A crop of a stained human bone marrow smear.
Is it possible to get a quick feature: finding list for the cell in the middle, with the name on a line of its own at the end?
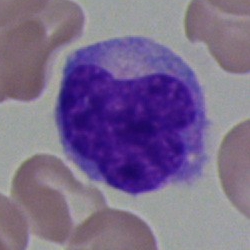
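Outline: roughly round, the edge slightly ragged
Notch: a shallow one in the upper edge of the nucleus
Chromatin: coarse and clumped, dark purple
Cytoplasm: pale lilac-blue, widest above the nucleus
Identity: monocyte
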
